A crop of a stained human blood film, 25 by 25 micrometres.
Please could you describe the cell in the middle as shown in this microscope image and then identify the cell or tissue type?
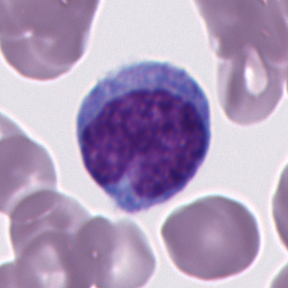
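Let your eye rest first on the nucleus, which sits off-centre; the widest band of cytoplasm lies above it. Its chromatin is dark purple and coarsely clumped, with small paler patches between the clumps. In the cytoplasm you won't find distinct coarse granules, nor any clear vacuoles. This cell is a monocyte.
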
